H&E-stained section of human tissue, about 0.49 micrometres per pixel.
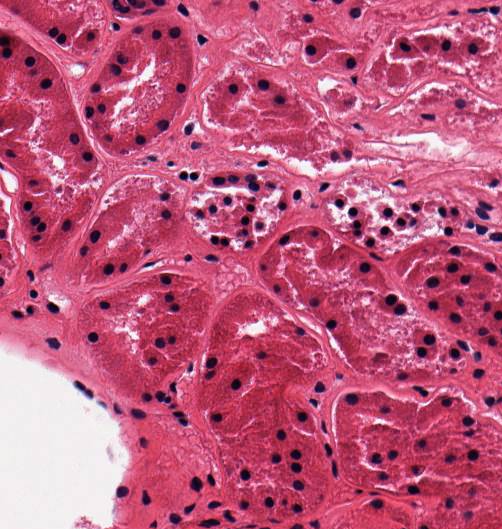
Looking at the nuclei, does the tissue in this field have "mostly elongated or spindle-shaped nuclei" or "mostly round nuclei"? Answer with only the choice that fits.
Mostly round nuclei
